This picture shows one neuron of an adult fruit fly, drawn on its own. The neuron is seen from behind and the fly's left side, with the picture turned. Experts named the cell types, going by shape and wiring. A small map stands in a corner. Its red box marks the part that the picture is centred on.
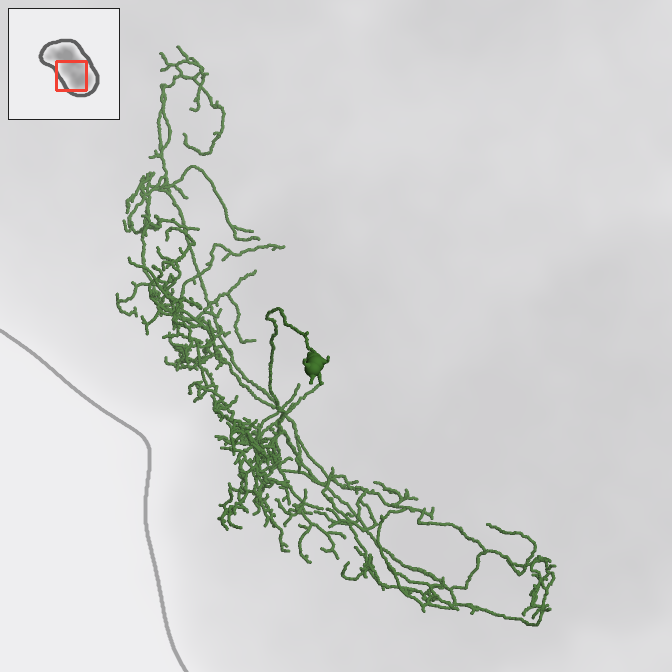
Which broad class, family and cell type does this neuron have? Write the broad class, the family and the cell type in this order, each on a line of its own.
central-brain intrinsic neuron
hemilineage SMPp&v1_ventral
SMP588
